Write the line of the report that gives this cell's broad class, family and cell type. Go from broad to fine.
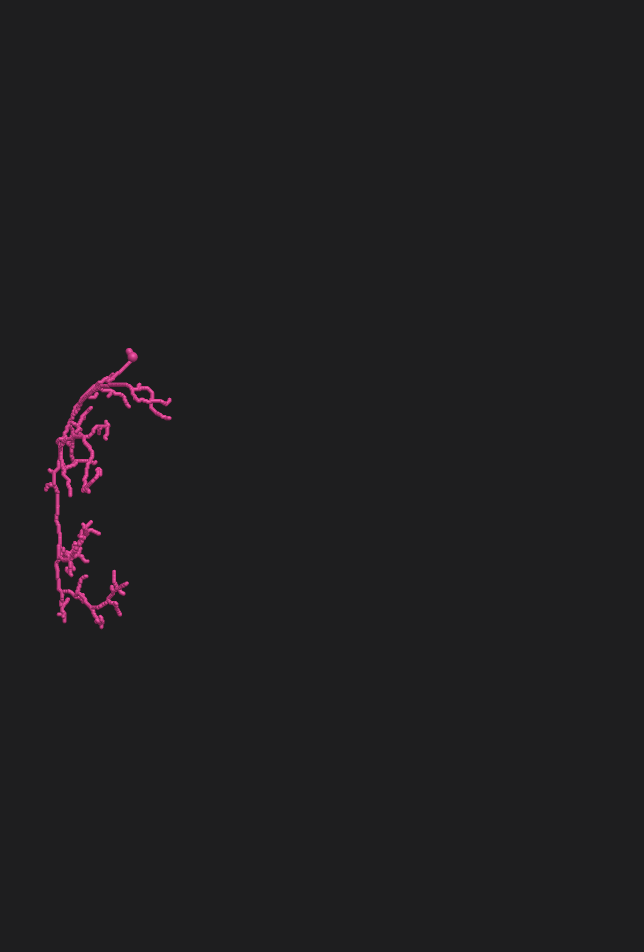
nerve-cord intrinsic neuron; hemilineage 19A; IN19A115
